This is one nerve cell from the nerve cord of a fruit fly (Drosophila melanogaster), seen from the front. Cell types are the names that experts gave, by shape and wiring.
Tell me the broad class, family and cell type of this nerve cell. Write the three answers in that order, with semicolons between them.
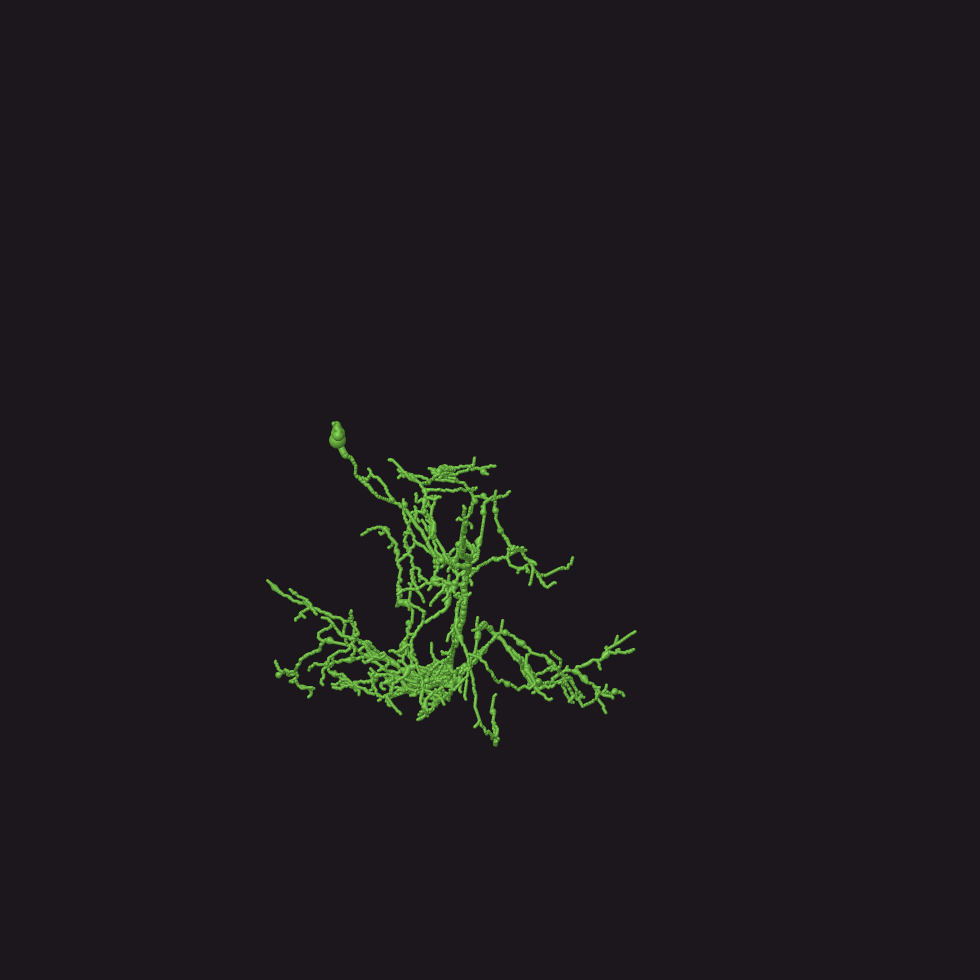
ascending neuron; hemilineage 17A; AN17A050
